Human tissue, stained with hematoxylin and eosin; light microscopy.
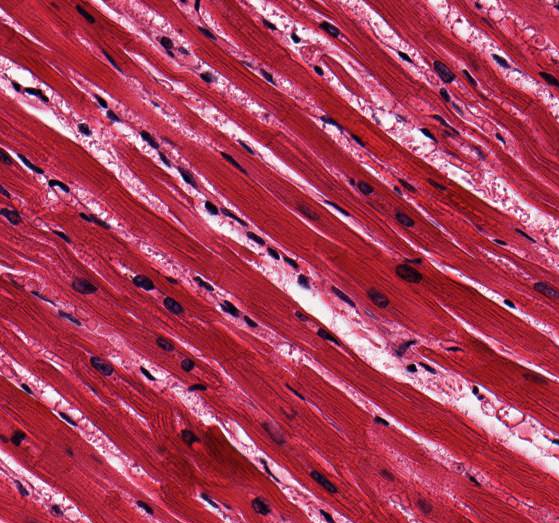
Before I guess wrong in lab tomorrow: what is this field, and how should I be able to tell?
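What you are looking at is myocardium. See how the fibres branch and merge with their neighbours, each cell holding a single oval nucleus in its centre.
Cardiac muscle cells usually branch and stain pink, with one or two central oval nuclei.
The deeply eosinophilic cytoplasm shows fine longitudinal streaks, and pale loose connective tissue with small dark elongated nuclei separates the fibres.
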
